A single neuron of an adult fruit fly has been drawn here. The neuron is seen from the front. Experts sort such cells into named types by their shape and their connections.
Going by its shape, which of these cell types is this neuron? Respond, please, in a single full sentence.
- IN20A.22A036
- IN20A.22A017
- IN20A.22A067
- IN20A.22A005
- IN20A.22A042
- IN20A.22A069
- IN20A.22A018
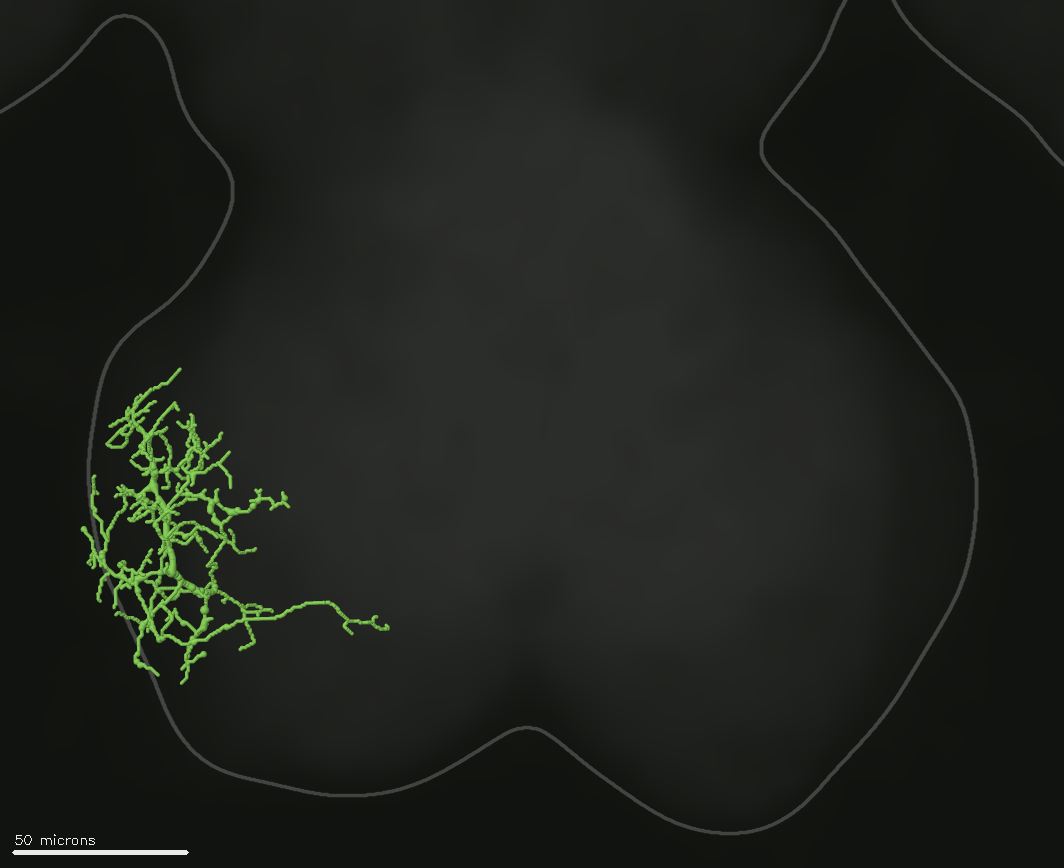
In the scheme of cell types, this neuron is IN20A.22A018.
